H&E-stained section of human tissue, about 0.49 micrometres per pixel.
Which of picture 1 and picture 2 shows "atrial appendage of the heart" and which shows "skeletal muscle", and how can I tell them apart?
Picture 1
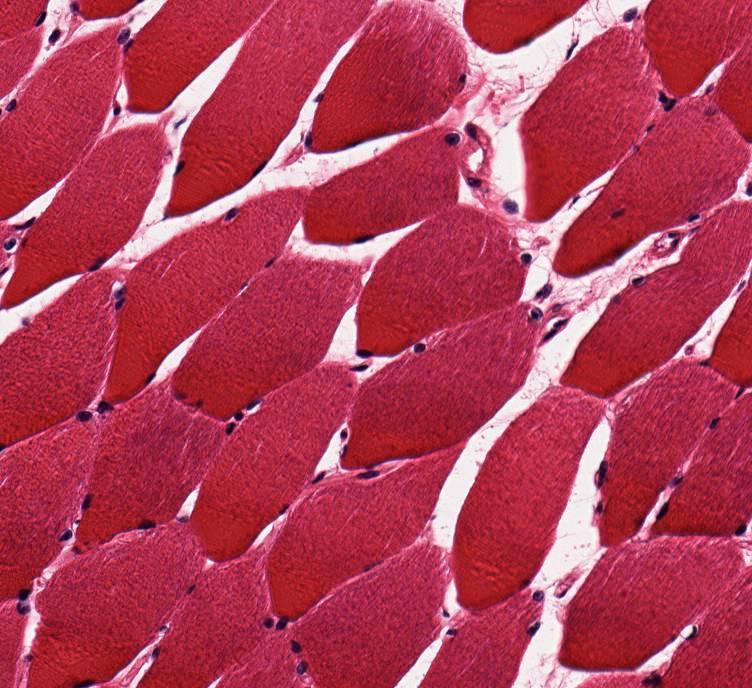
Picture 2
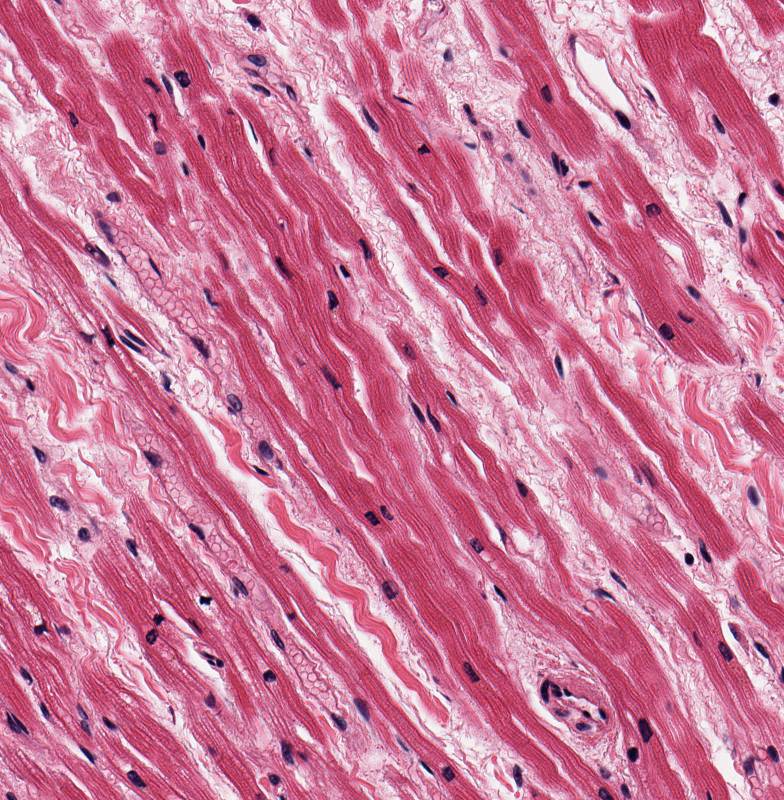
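Picture 1, skeletal muscle; picture 2, atrial appendage of the heart. Nuclei: picture 1, small, dark, flattened, at the fibre edges; picture 2, dark, oval, central within the fibres. Picture 2 fibres: eosinophilic, elongated, parallel, running diagonally from upper left to lower right across the whole field, with fine transverse cross-striations; many branch and join neighbours. Picture 1 cytoplasm: deep red, evenly fine-grained, no vacuoles. Picture 1 also: a wider strip of loose, pale pink connective tissue with a few nuclei between fibres near the top centre-right; no fat cells.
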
